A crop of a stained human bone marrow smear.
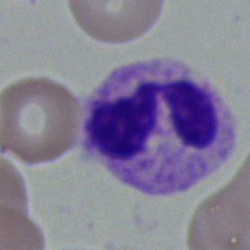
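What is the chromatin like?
Dark purple and coarsely clumped.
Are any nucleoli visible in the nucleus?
No, none are visible.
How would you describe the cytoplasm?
Plentiful and pale lilac.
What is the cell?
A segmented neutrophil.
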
